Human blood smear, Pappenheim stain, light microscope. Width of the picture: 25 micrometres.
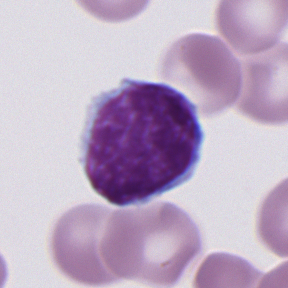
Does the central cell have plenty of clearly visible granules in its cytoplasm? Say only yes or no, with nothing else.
No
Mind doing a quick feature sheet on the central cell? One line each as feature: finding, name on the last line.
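Nucleus: rounded, no lobes or deep indentation
Chromatin: dense, dark purple, coarse clumps with paler streaks between
Cytoplasm: thin pale blue rim, widest on the left
Outline: slightly ragged at the upper left
Size: about 11 micrometres across
Nuclear share: about 90% of the cell's area
Name: typical lymphocyte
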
